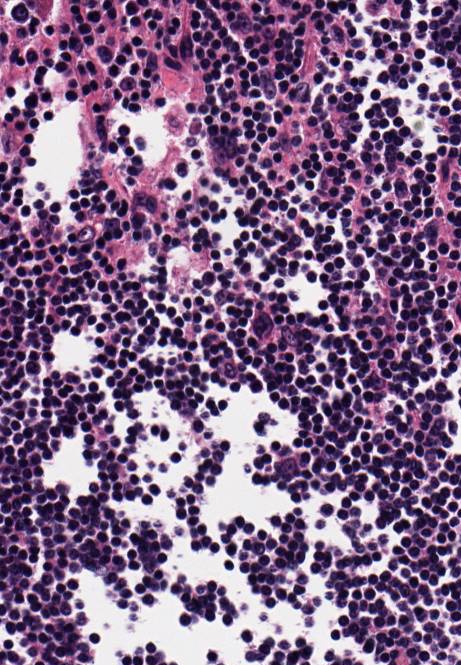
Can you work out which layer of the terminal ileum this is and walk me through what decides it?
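This is lymphoid tissue. It is a diffuse sheet of densely packed small round cells, mostly lymphocytes with dark, round, condensed nuclei and very scant cytoplasm.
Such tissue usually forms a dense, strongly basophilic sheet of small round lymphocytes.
No nodular or follicular arrangement is present. Pink eosinophilic material between the lymphocytes is most abundant in the upper third, where scattered larger cells with paler oval nuclei and pink cytoplasm also lie.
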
